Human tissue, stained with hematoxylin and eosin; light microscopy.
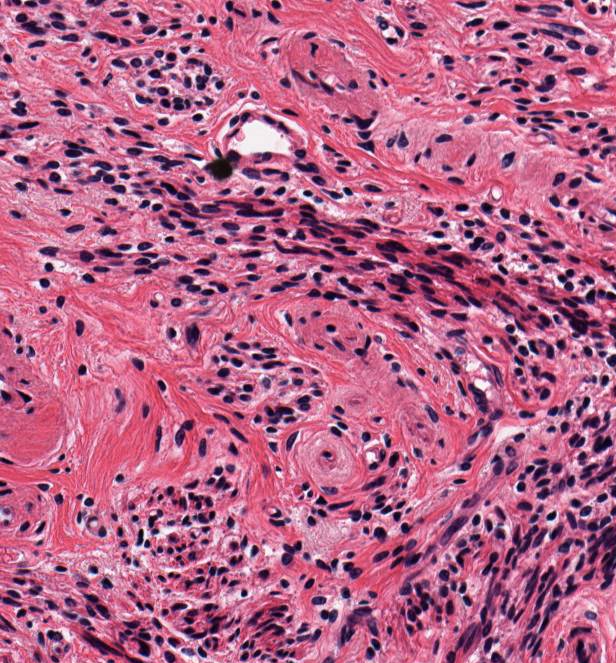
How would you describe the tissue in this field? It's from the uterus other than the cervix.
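Taking the features in turn: most nuclei are dark-staining and oval to elongated. The stromal collagen bundles swirl in varied directions rather than running in one parallel line. Near the top centre lies a small vessel with an empty white lumen. Fat cells are absent throughout.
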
